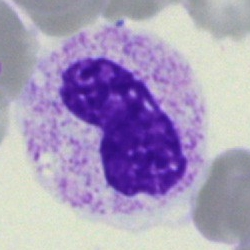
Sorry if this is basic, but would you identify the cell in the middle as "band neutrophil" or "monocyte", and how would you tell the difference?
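I'd call this a band neutrophil. What tips it, I think, is the cytoplasm: it's filled with fine pink-lilac granules.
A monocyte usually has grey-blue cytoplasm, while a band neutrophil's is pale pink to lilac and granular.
The nucleus, as I see it, is elongated, with a notch-like indentation near its middle, and it runs diagonally from upper left to lower right. Its chromatin is dense and dark purple, with small pale gaps.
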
